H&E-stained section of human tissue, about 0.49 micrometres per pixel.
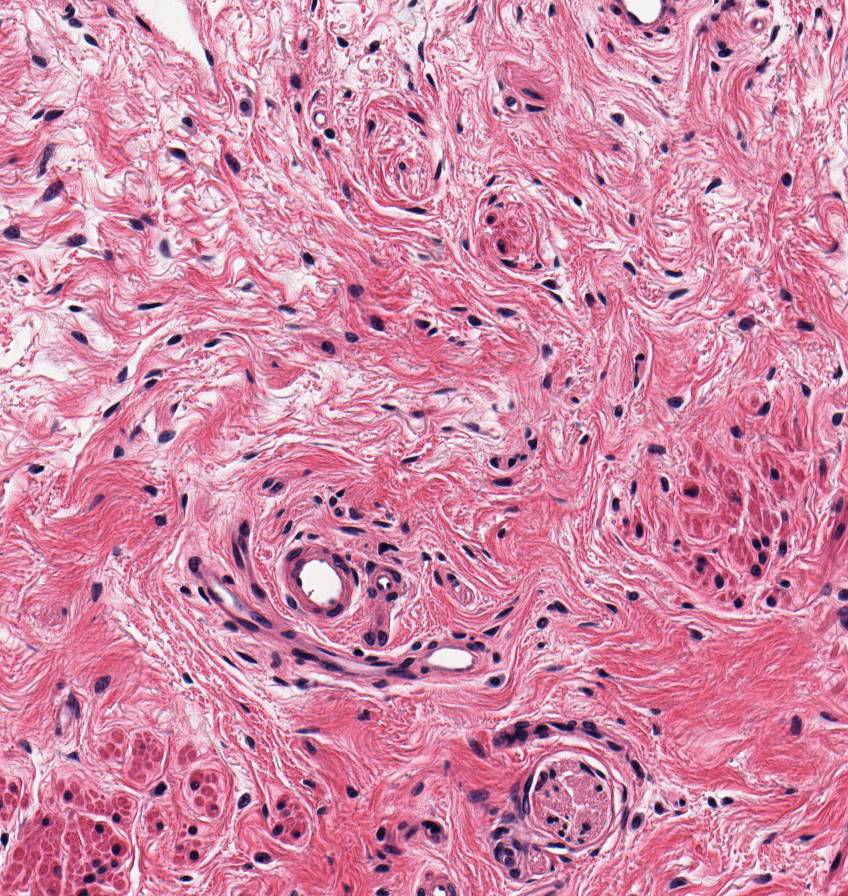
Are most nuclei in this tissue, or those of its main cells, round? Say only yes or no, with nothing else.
No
